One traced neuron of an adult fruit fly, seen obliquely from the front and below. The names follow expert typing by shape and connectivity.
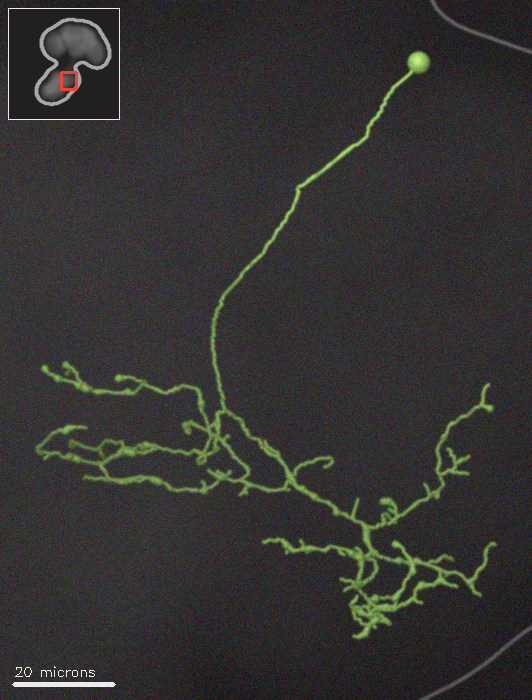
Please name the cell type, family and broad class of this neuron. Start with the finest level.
IN09A073; hemilineage 09A; nerve-cord intrinsic neuron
